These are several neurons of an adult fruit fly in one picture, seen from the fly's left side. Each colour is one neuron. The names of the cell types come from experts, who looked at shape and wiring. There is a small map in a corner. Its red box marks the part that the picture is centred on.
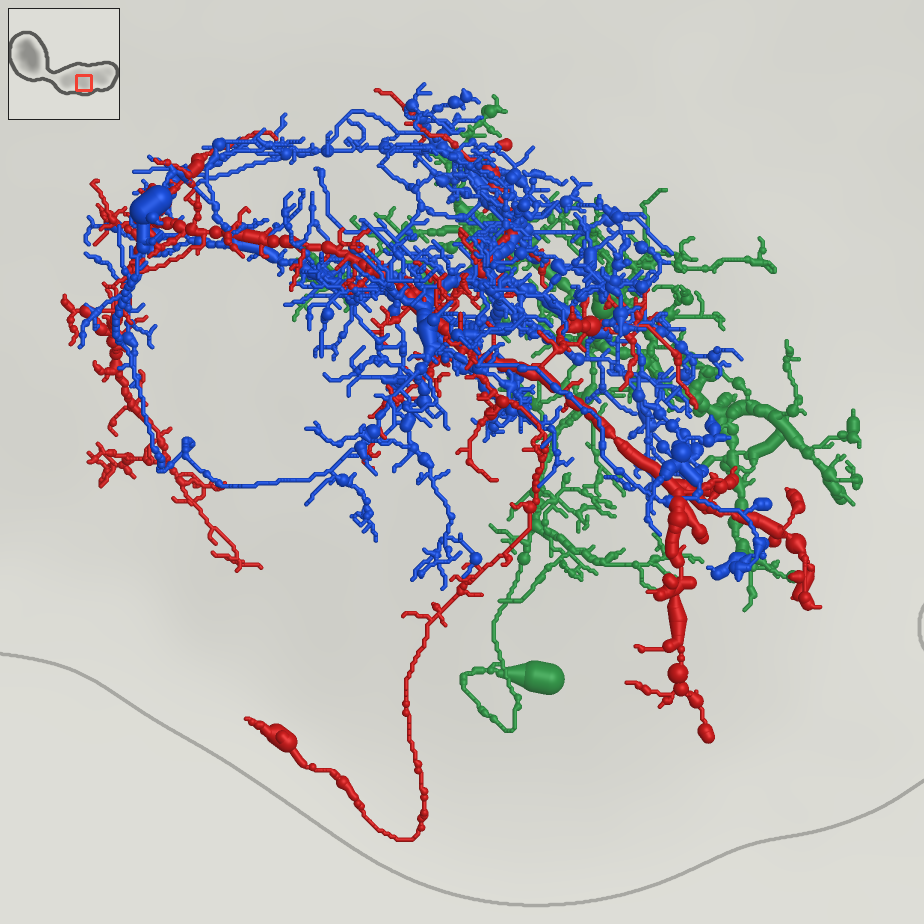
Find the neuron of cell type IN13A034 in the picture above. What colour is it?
red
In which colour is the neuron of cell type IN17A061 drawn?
blue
